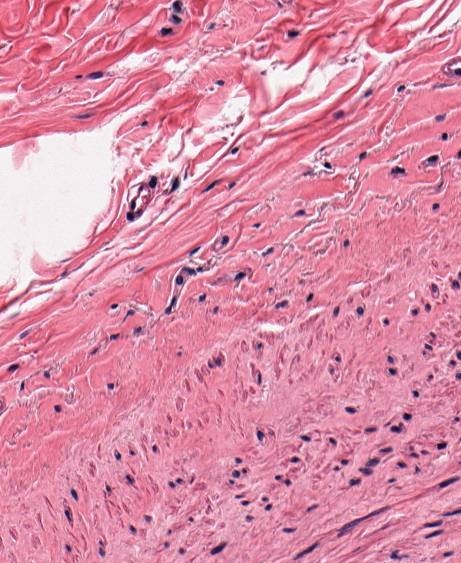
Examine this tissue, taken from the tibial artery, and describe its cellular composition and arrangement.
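Eosin stains the tissue pink throughout, with no bluish or pale myxoid areas. The upper part of the field consists of loose, wavy collagen bundles separated by clefts; the lower part is denser and more cellular. The fibre bundles run obliquely, rising from lower left to upper right. No epithelium is present anywhere.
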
